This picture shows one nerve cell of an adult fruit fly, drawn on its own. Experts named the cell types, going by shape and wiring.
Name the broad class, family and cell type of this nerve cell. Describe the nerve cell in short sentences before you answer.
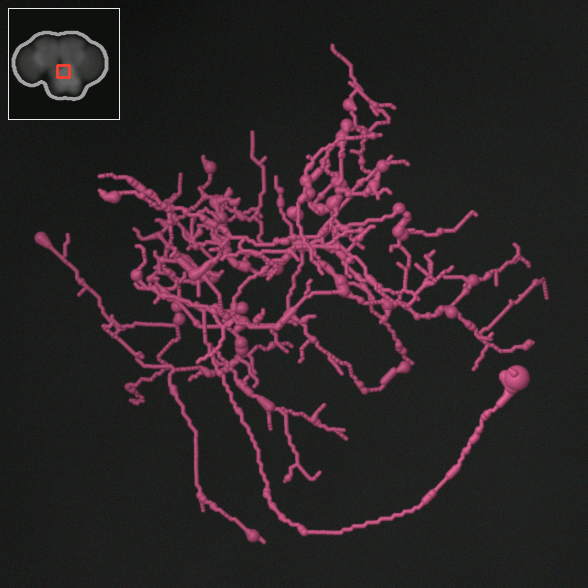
Dozens of branch ends can be seen. In this view it is about as wide as it is tall. This is a central-brain intrinsic neuron. The family is hemilineage TRdm. It is of cell type GNG256.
